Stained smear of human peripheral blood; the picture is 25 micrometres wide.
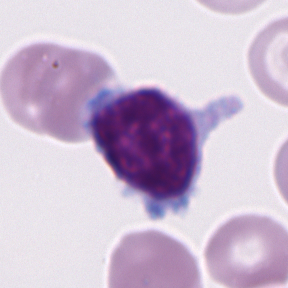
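Typical lymphocyte in a stained peripheral blood smear: note how the scant pale blue cytoplasm leaves the nucleus filling most of the cell. The nucleus is about 10 by 8 micrometres, and its chromatin is dark purple and coarsely clumped. Look also at the ragged border, fringed with fine hair-like cytoplasmic projections.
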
